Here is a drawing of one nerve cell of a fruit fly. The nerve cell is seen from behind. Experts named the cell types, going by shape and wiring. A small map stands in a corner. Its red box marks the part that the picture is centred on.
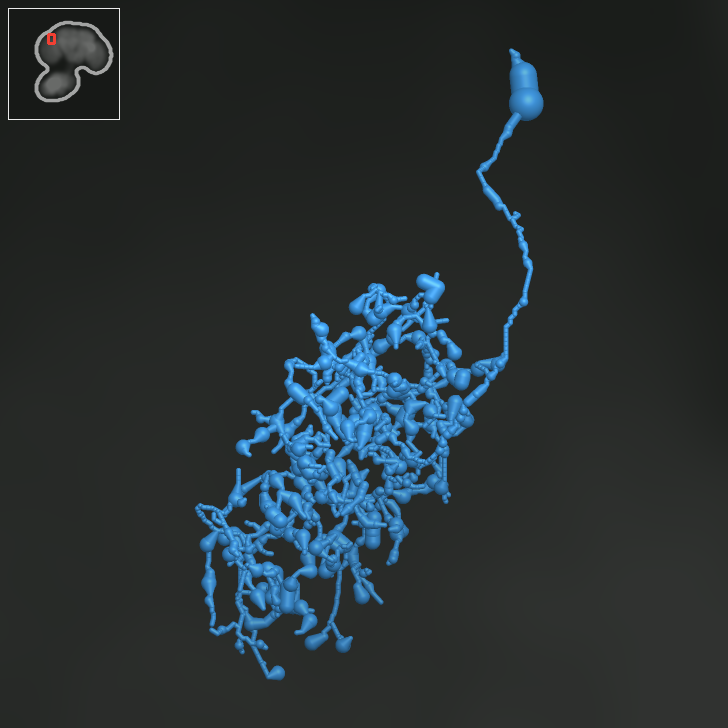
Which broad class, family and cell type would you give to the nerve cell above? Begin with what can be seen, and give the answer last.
Its cell body lies at the upper right of the picture. Dozens of branch ends can be seen. Its broad class is optic-lobe intrinsic neuron. Its family is Pm. Its cell type is Pm2a.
